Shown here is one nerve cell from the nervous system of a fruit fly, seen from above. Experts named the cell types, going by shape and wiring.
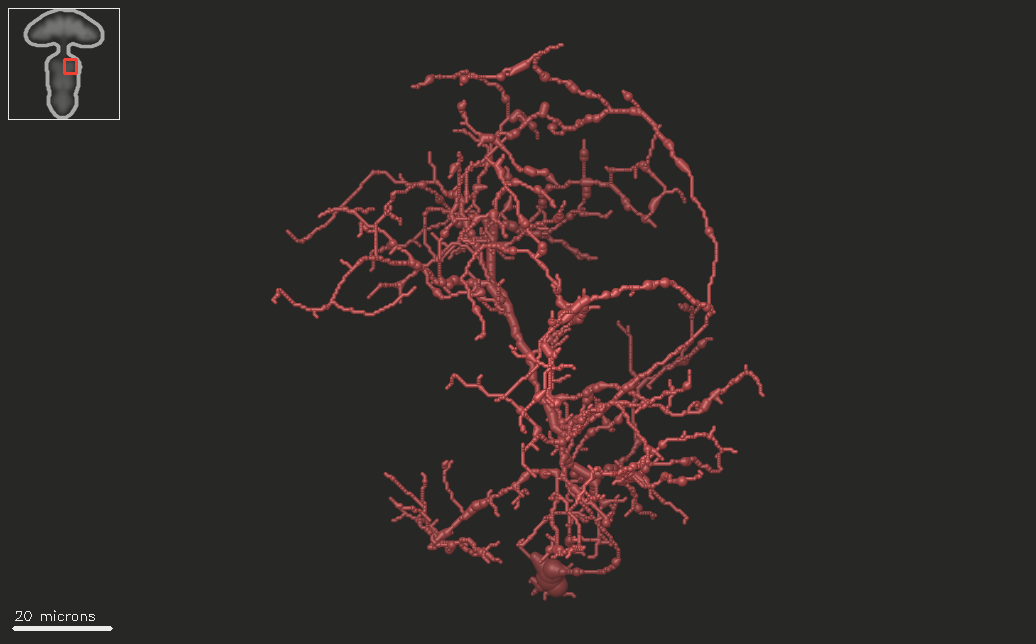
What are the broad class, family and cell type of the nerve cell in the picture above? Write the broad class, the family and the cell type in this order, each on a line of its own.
nerve-cord intrinsic neuron
hemilineage 04B
IN04B009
